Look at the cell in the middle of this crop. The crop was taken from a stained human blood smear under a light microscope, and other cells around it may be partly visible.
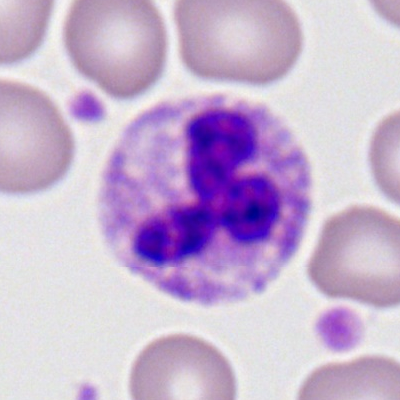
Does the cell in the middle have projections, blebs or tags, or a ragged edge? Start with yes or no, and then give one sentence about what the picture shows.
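No. The cell has a round, smooth outline.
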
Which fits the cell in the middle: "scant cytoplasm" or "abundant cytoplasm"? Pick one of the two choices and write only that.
Abundant cytoplasm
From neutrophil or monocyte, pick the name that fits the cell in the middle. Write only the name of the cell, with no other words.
neutrophil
